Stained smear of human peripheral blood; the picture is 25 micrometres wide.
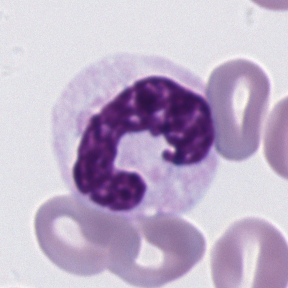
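Band neutrophil, nucleated cell at centre of peripheral blood smear. Outline roughly round, smooth. Nucleus one continuous band curved into a C, opening toward lower right; no thin strands dividing it into lobes. Chromatin dark purple, coarsely clumped.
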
